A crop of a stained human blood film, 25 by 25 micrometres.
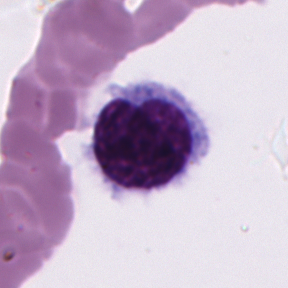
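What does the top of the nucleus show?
A shallow notch.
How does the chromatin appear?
Dense and dark purple.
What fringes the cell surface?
Fine hair-like projections.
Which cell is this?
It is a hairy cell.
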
